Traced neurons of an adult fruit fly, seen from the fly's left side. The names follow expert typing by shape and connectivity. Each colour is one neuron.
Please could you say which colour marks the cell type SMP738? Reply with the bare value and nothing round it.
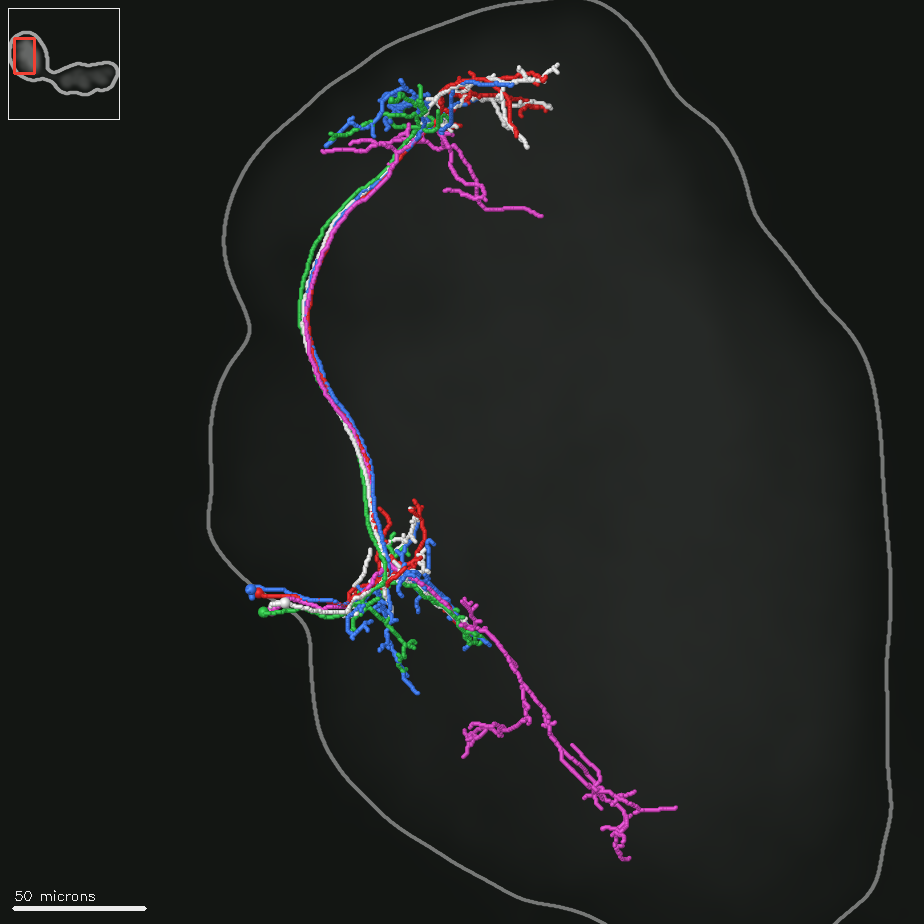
red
